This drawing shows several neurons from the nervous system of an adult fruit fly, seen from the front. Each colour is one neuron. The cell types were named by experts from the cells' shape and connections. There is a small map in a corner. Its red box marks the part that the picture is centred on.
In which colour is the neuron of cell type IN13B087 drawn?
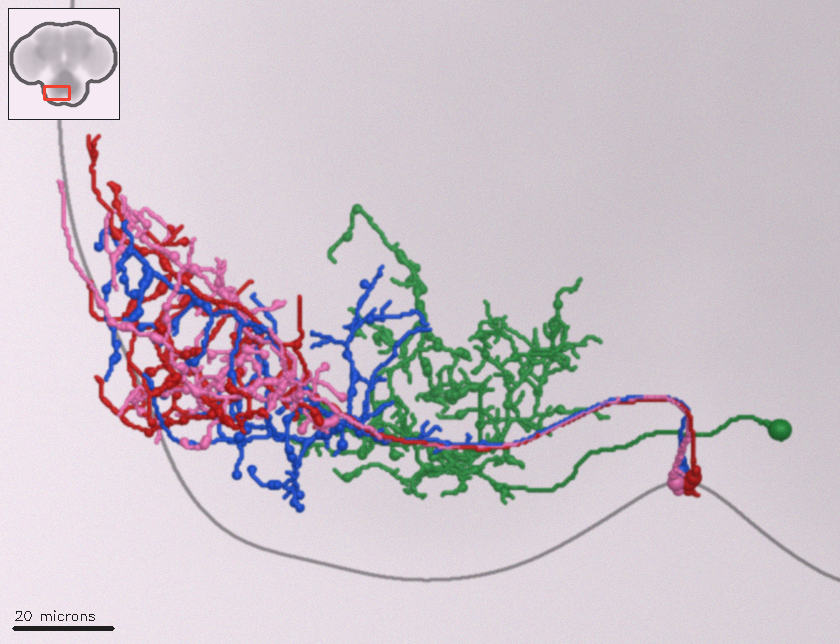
red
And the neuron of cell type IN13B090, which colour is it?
pink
